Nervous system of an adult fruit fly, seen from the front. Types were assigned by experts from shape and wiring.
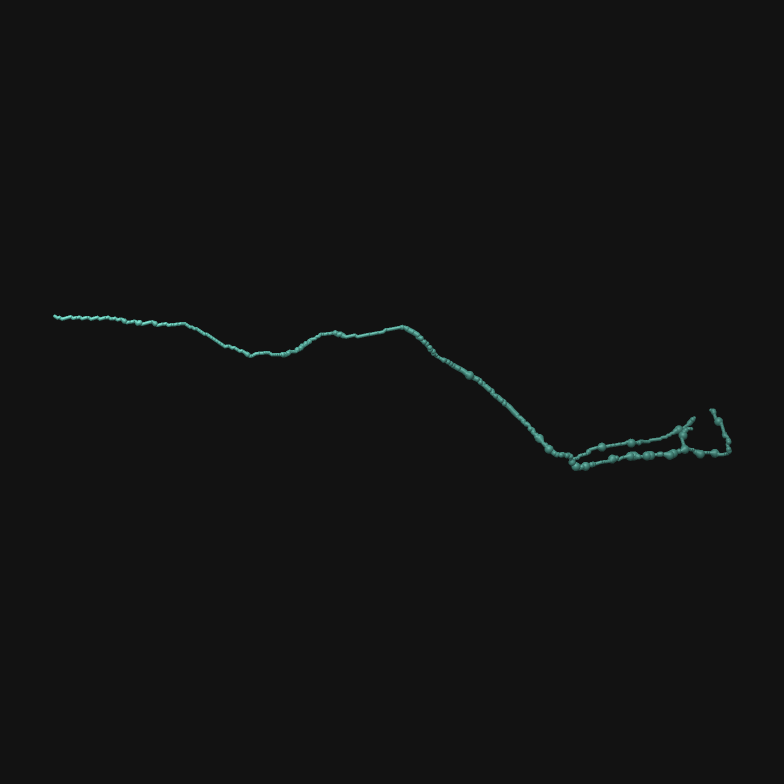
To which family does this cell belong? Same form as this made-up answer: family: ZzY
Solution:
family: class gustatory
